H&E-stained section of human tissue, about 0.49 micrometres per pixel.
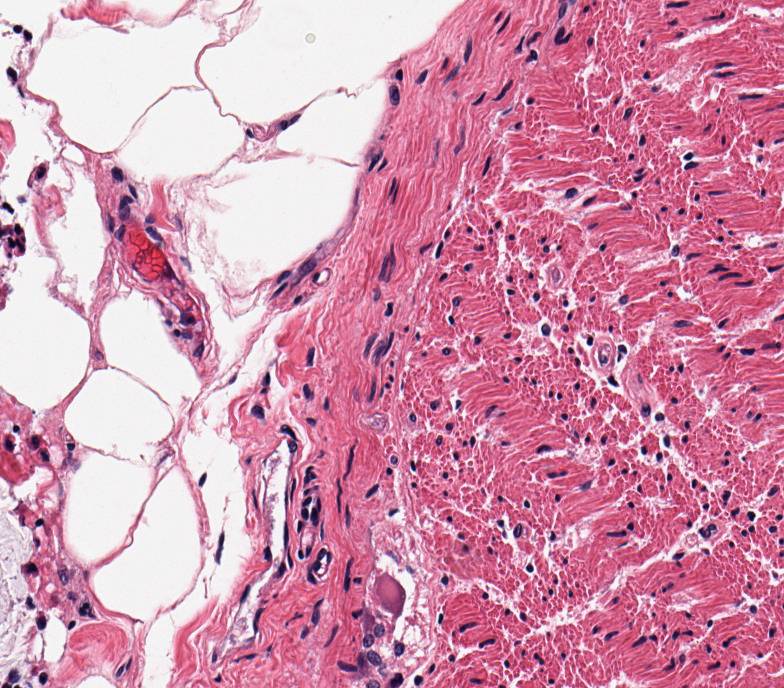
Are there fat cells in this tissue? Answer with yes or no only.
Yes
